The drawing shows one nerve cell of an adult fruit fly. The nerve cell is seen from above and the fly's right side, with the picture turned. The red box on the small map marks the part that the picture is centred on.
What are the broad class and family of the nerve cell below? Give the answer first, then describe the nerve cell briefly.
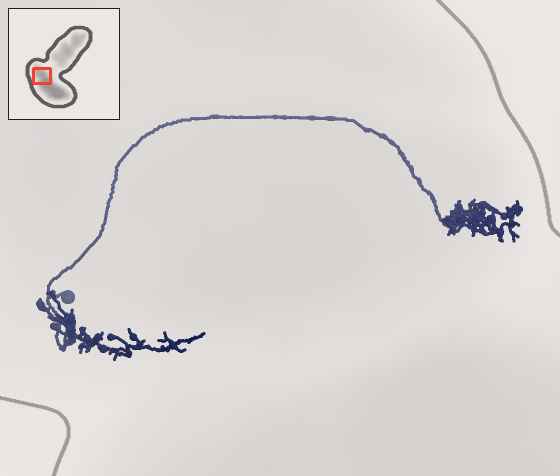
Its broad class is optic-lobe intrinsic neuron. The family is Tm. It is in the brain and does not reach the nerve cord. The cell body is on the left of the picture. Dozens of branch ends can be seen.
